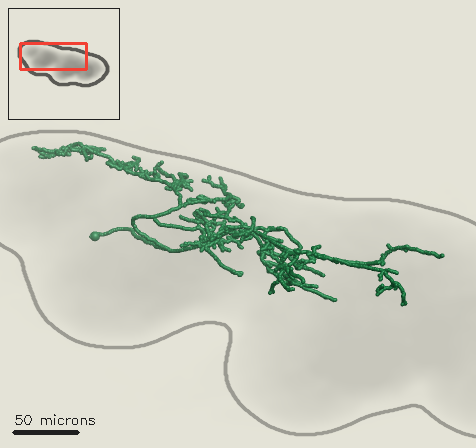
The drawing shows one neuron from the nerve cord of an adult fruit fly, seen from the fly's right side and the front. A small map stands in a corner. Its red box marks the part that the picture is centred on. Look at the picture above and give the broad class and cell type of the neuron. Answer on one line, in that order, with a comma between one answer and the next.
nerve-cord intrinsic neuron, INXXX193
